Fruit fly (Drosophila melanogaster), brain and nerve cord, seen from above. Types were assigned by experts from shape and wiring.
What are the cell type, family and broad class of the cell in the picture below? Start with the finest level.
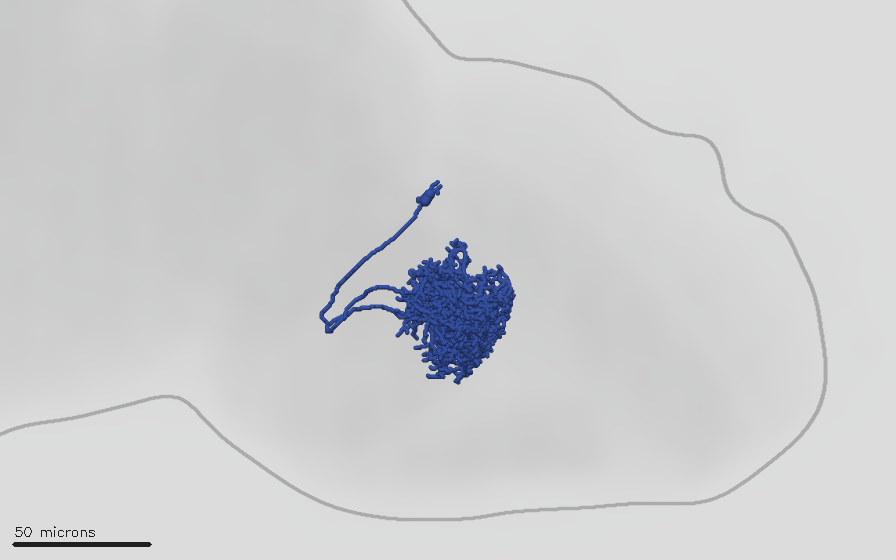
Li30; Li; optic-lobe intrinsic neuron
